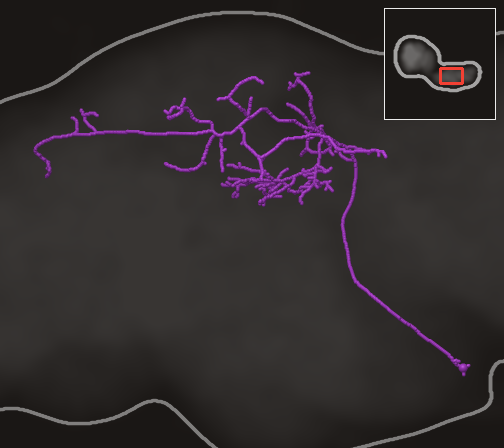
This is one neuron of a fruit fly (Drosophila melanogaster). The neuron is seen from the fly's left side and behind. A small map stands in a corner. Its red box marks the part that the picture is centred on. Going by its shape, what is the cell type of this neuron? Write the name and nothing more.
IN06A116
